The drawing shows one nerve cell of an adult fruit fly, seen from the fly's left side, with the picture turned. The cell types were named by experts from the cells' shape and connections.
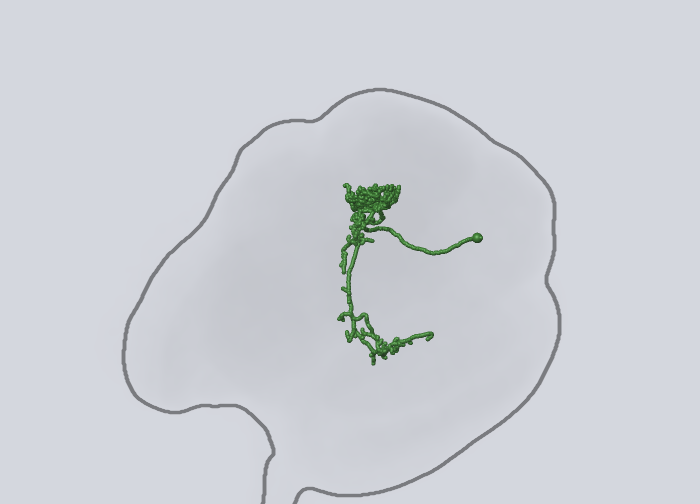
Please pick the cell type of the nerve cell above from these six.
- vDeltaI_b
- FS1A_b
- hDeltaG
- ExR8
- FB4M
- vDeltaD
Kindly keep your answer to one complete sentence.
On the level of cell type, this nerve cell is ExR8.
